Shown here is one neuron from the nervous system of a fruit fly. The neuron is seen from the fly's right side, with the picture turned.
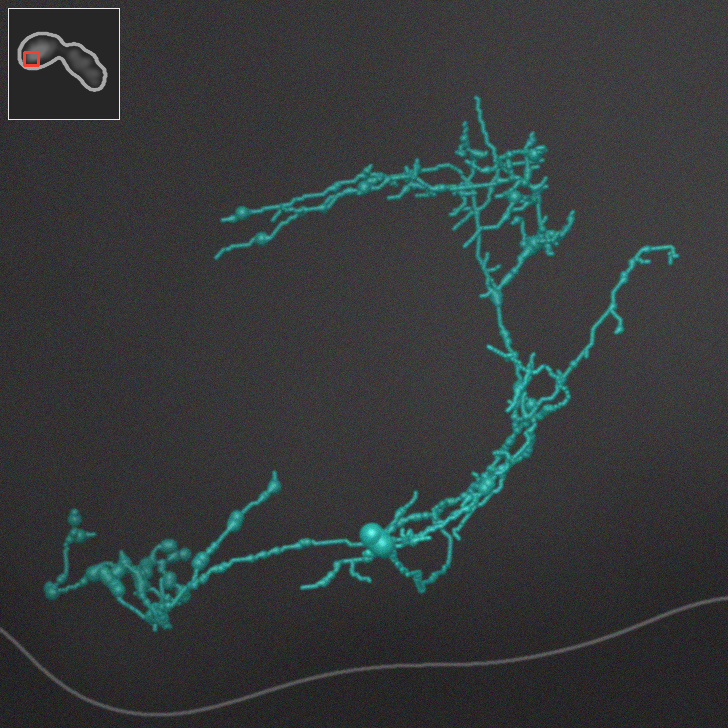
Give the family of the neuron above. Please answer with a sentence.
The family is hemilineage LHp2.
